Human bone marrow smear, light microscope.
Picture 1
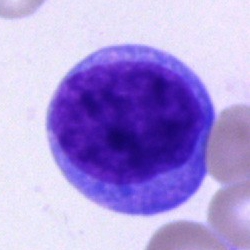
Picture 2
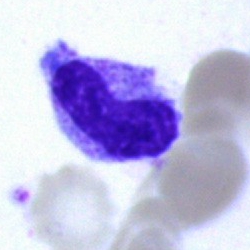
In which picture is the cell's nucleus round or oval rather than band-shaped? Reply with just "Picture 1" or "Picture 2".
Picture 1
